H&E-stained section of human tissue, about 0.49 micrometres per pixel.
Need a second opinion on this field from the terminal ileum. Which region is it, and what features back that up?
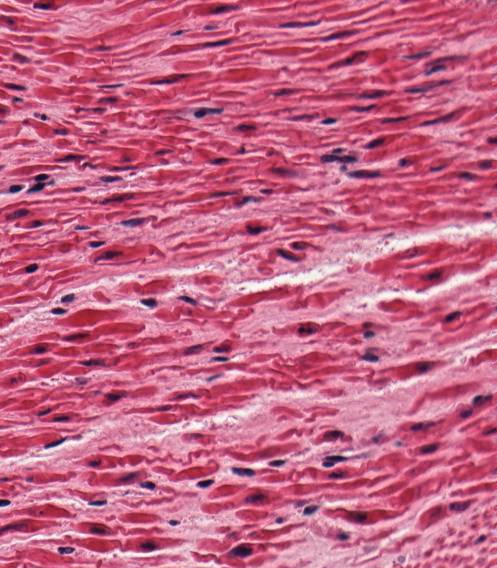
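Smooth muscle fills the entire field as closely packed elongated cells in parallel rows. Their cytoplasm stains deep pink, and the elongated, dark blue nuclei lie along the cells' long axis. No cross-striations are visible.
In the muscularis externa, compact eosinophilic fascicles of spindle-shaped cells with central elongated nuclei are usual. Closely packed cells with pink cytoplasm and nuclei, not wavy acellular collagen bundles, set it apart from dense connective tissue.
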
